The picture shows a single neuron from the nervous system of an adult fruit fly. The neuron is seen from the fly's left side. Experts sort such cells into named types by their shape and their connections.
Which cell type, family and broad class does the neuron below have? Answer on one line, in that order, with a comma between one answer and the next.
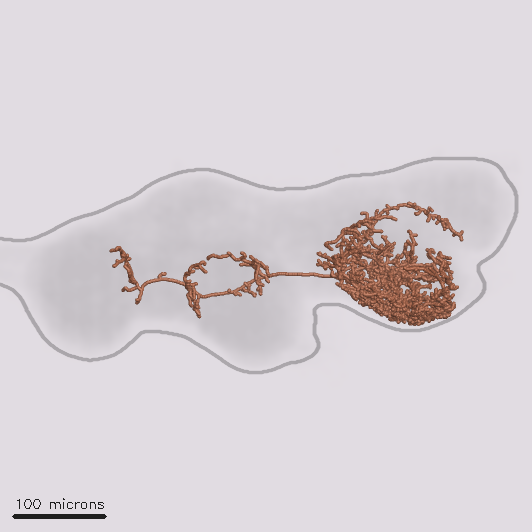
IN04B001, hemilineage 04B, nerve-cord intrinsic neuron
